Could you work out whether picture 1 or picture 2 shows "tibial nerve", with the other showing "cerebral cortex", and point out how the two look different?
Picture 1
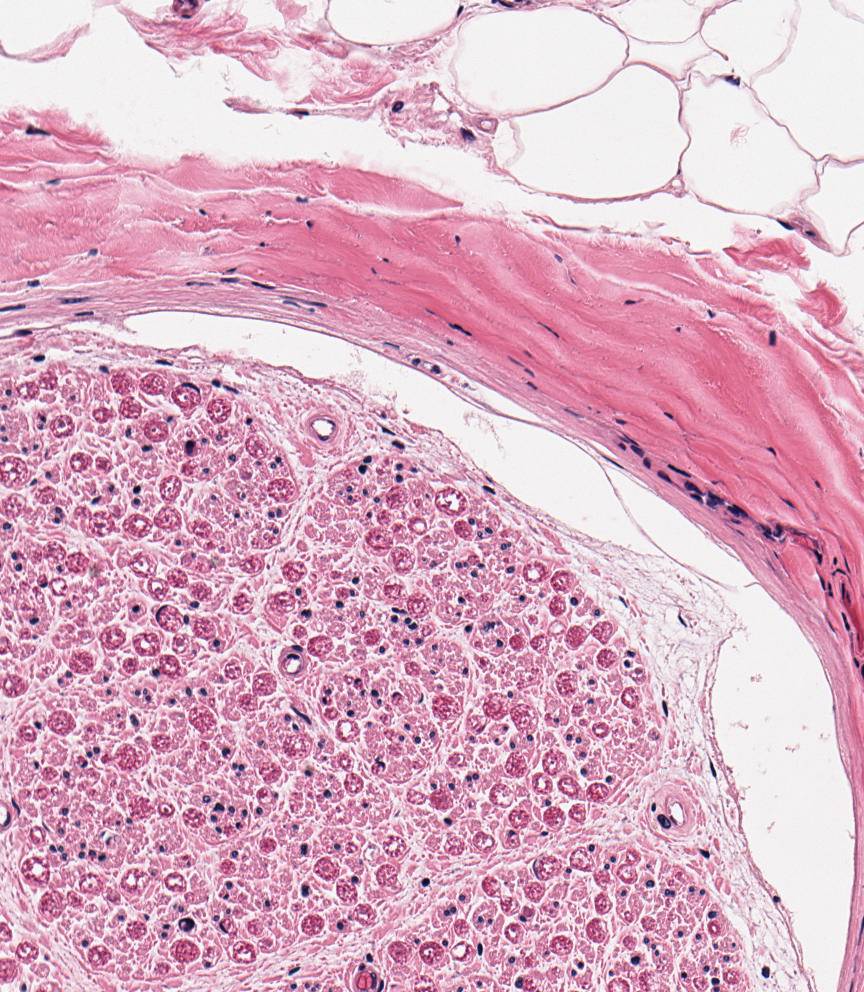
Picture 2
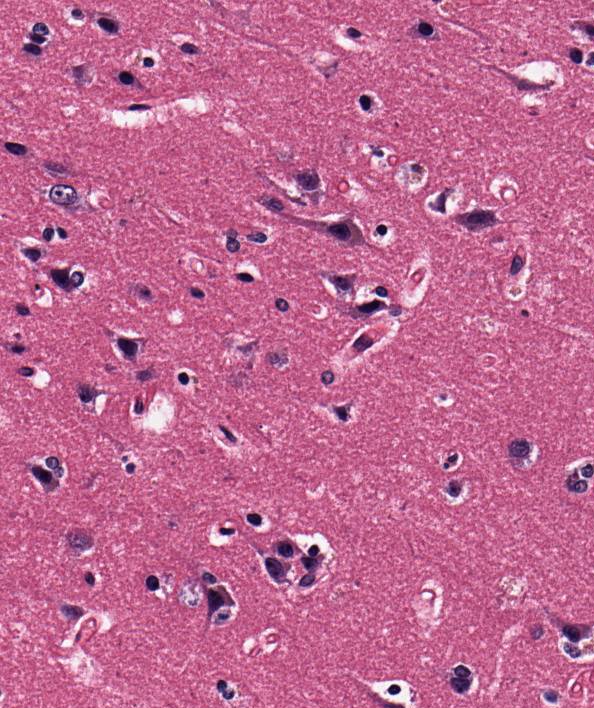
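Picture 1 shows tibial nerve; picture 2 shows cerebral cortex. Starting with picture 1, a large rounded bundle of fibres, cut across, fills the lower left. Each fibre is a small round profile, a pink centre inside a paler ring. Thin pale septa split the bundle into several irregular smaller groups, and small dark nuclei sit singly between the profiles throughout. Turning to picture 2, small round dark nuclei with little visible cytoplasm, typical of glial cells, are scattered evenly among the neurons. Many cells there sit in clear halos where the tissue has shrunk away from them. Nowhere in that field do I see fat cells or muscle fibres.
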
